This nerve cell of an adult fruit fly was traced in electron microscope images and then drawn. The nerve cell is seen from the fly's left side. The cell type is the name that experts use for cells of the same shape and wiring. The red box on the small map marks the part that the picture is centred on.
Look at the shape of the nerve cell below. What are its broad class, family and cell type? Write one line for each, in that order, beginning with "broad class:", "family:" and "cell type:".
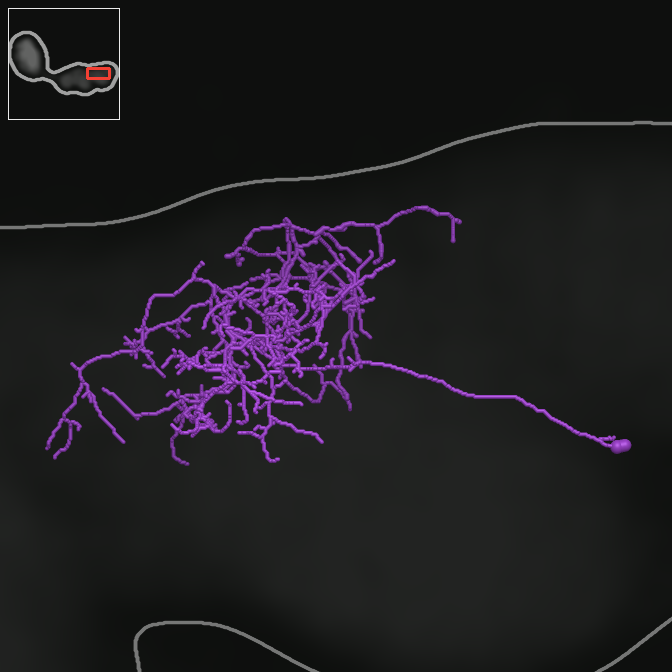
broad class: nerve-cord intrinsic neuron
family: hemilineage 13B
cell type: IN13B103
